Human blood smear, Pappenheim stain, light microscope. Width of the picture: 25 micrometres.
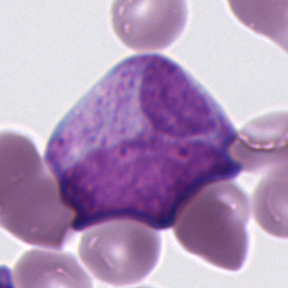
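Atypical promyelocyte in a stained peripheral blood smear; look first at its upper left, where the palest, lilac area of the cell lies. Small dark purple dots are scattered over that pale area. Notice too that no clear vacuoles are seen anywhere in the cell. Now follow the lower border: a darker blue rim edges it.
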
